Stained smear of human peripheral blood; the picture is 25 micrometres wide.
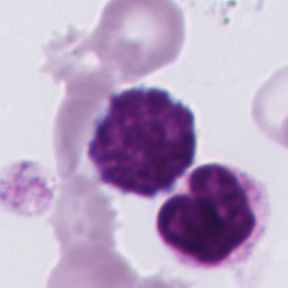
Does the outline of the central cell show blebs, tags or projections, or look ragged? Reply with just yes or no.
Yes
